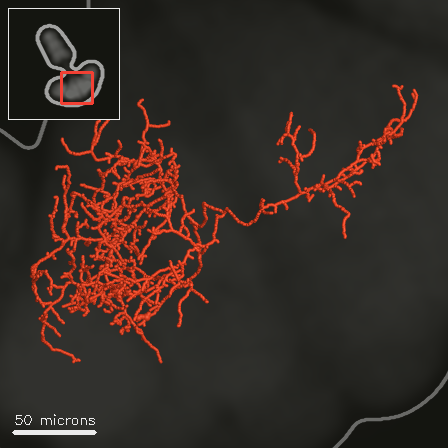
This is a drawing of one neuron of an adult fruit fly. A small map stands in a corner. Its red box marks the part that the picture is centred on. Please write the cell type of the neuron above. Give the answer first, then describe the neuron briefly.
The cell type is SAD072. Its broad class is central-brain intrinsic neuron. It is in the brain and does not reach the nerve cord. From left to right in the picture it spans about 250 microns. The picture shows dozens of branch ends.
